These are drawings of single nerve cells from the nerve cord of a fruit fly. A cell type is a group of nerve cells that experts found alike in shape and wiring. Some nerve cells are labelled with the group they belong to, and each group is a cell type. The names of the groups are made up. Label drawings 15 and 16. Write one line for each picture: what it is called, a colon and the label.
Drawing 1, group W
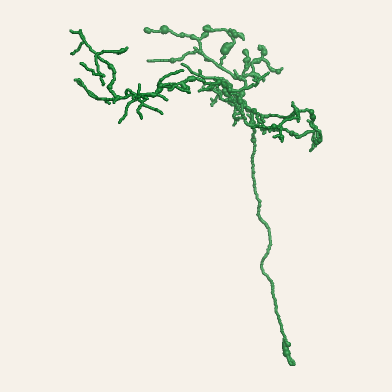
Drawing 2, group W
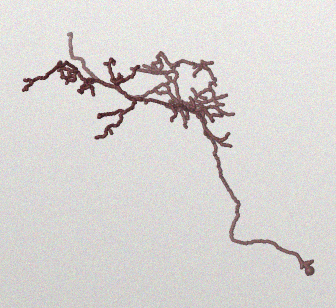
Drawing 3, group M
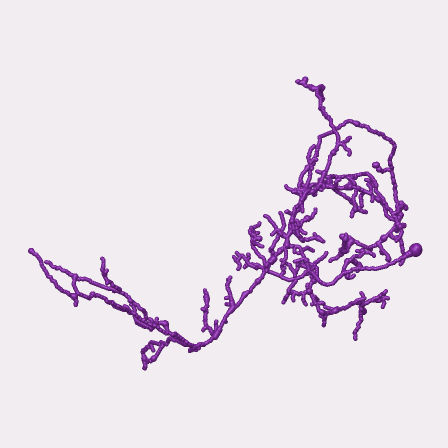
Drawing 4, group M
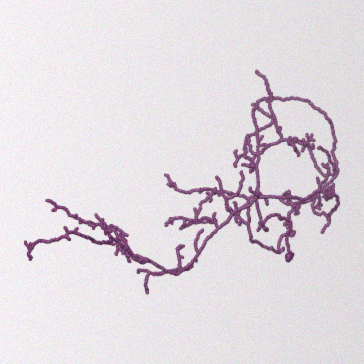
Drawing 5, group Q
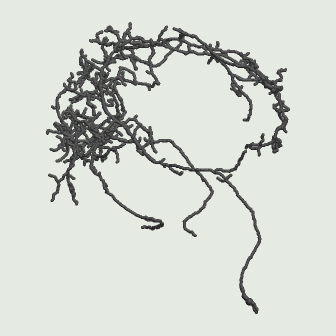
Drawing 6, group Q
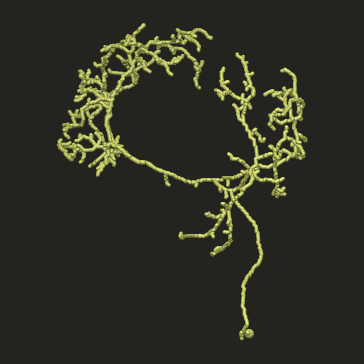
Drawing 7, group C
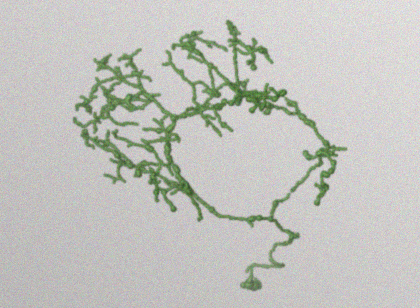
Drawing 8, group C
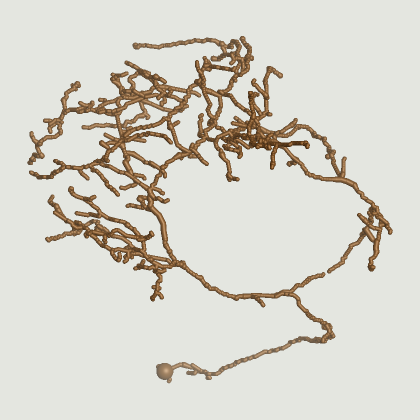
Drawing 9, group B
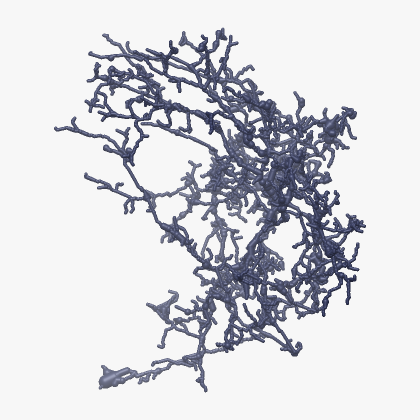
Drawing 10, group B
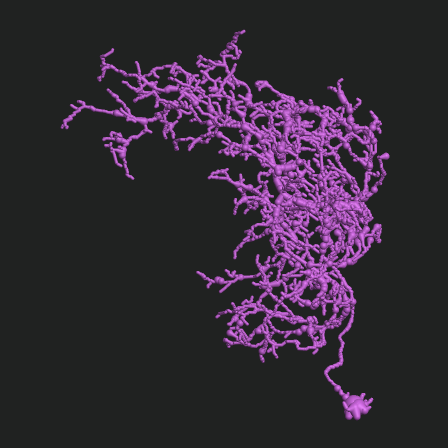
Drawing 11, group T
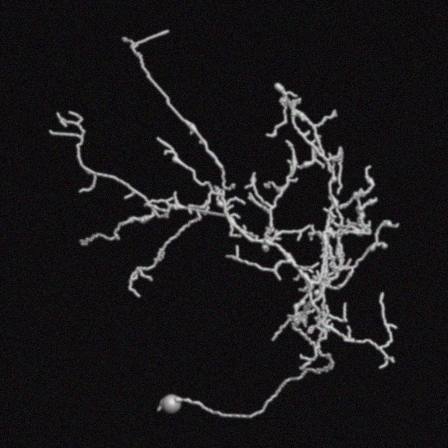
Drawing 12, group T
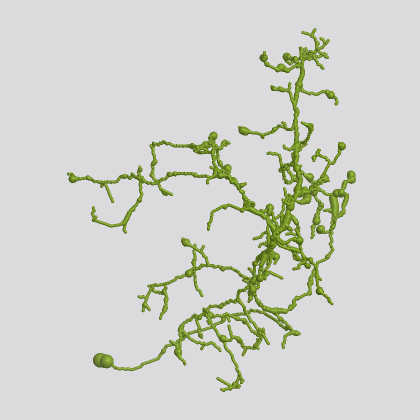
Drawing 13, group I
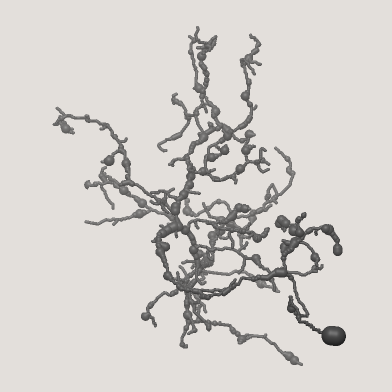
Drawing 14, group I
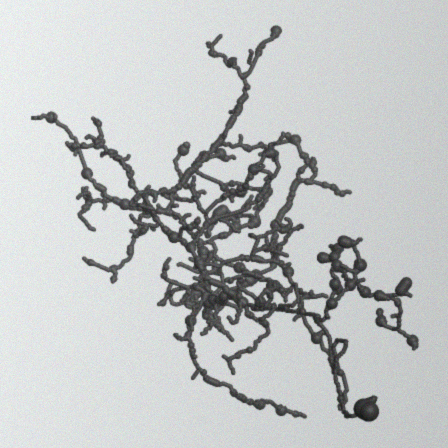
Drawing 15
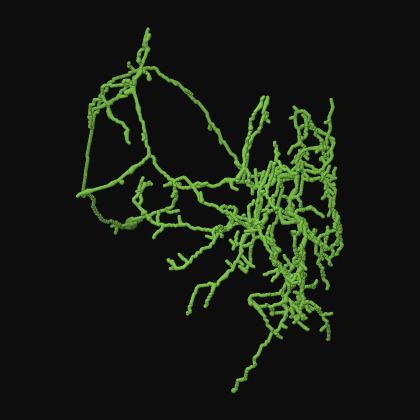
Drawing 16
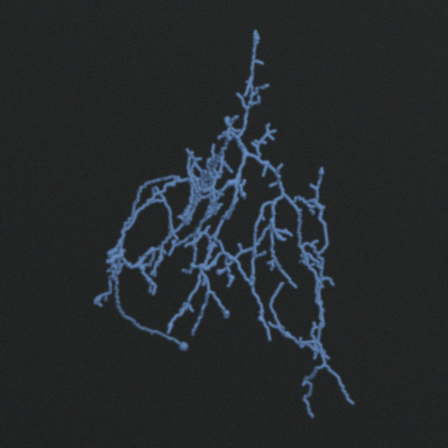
15: group C
16: group T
